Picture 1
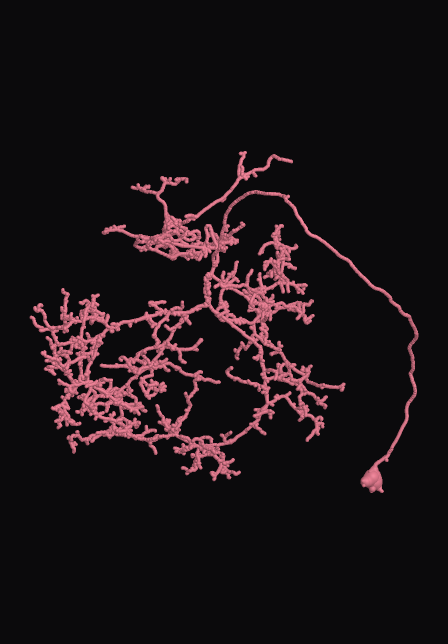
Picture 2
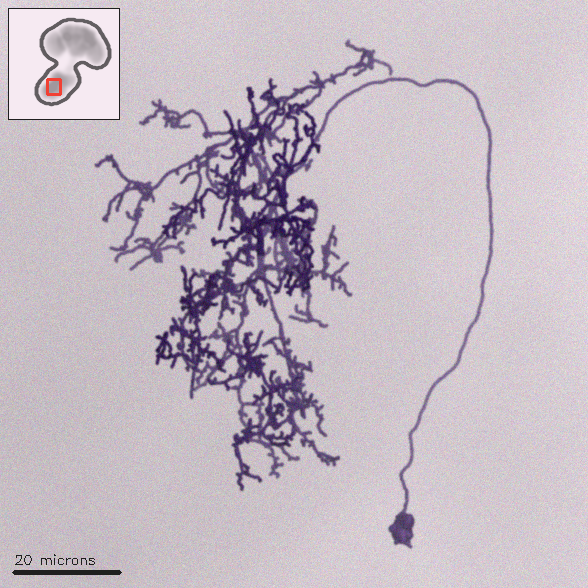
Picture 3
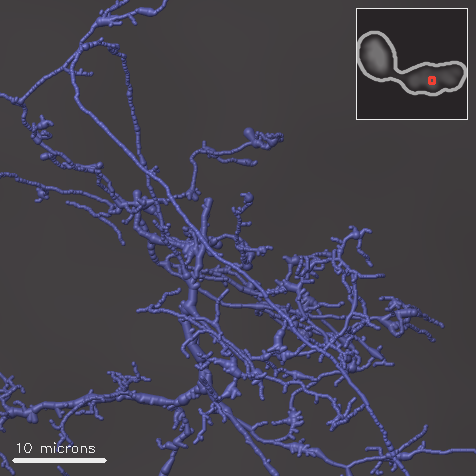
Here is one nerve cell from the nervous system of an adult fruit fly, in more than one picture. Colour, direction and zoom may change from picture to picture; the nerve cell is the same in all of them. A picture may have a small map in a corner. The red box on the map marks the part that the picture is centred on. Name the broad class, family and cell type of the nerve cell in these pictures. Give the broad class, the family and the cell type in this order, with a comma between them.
nerve-cord intrinsic neuron, hemilineage 12B, IN12B034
